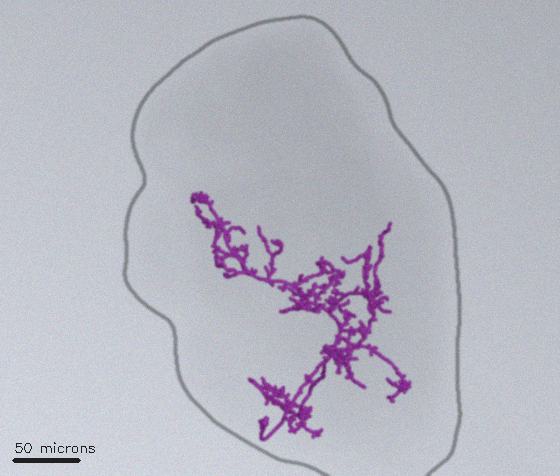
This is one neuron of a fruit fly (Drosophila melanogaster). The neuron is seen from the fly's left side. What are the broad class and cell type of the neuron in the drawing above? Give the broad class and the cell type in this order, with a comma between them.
central-brain intrinsic neuron, GNG303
